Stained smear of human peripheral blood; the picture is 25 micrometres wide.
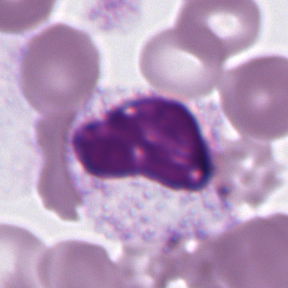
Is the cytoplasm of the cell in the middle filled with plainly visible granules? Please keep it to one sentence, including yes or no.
Yes, there are many visible granules in its cytoplasm.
